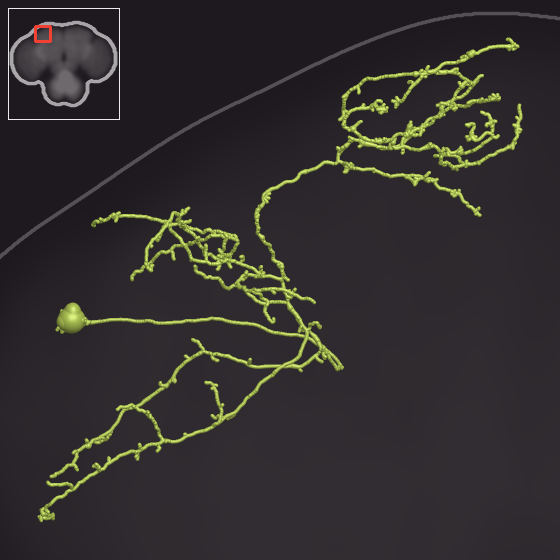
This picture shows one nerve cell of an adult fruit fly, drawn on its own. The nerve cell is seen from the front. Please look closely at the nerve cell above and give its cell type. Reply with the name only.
CB1201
